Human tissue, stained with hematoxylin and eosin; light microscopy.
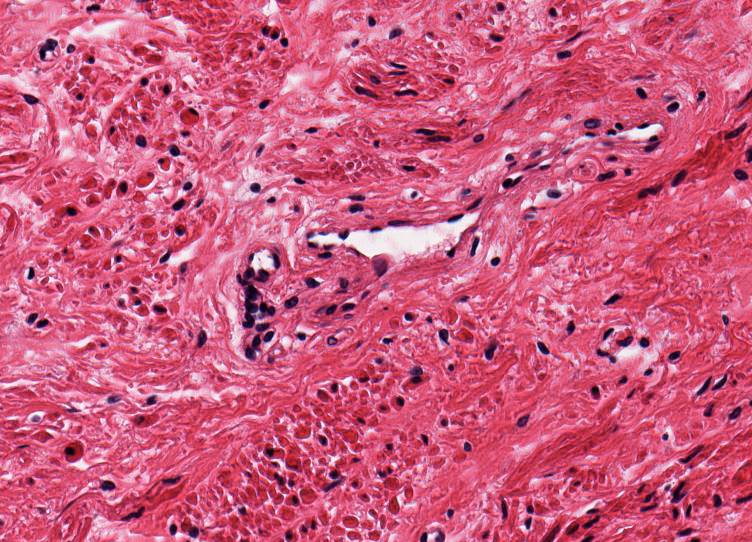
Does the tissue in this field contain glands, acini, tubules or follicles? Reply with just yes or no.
No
